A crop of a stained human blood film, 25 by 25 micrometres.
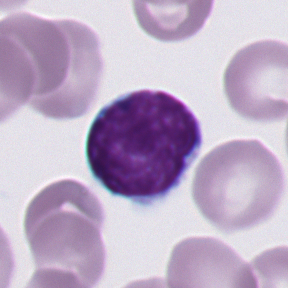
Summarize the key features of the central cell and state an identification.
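First, size: the cell is about 10 micrometres across, and its round nucleus is about 9 micrometres across, filling about 90% of the cell's area. Next, chromatin: dark purple and coarsely clumped, with paler gaps between the clumps, and no nucleoli can be made out within it. Then the cytoplasm, a thin rim in which no distinct granules are seen. Last, vacuoles: none are visible. The central cell is a typical lymphocyte.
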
